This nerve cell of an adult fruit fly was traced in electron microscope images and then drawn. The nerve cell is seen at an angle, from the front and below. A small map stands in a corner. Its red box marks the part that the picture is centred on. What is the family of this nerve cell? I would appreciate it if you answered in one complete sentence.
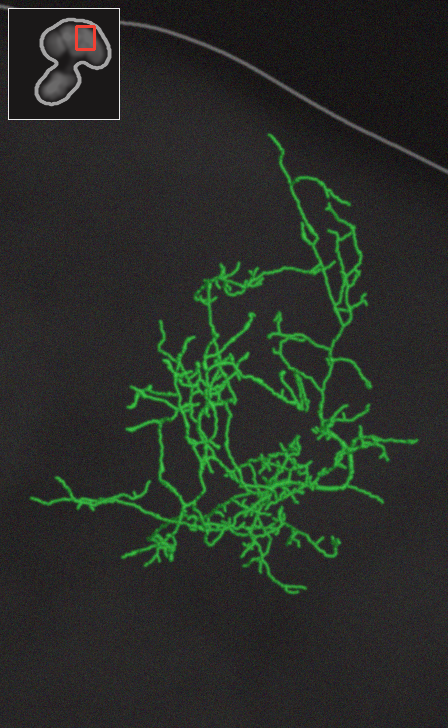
This nerve cell is grouped into family hemilineage SMPpv2_ventral.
